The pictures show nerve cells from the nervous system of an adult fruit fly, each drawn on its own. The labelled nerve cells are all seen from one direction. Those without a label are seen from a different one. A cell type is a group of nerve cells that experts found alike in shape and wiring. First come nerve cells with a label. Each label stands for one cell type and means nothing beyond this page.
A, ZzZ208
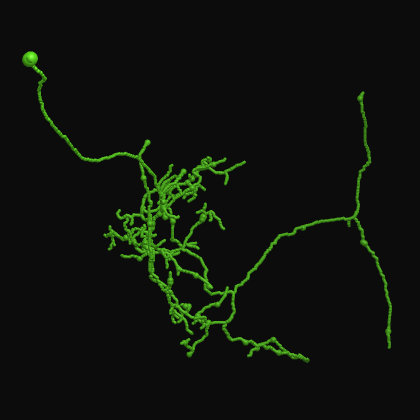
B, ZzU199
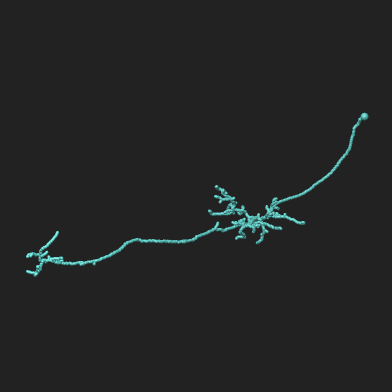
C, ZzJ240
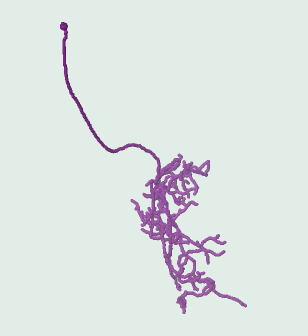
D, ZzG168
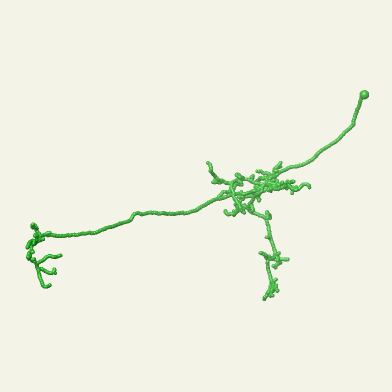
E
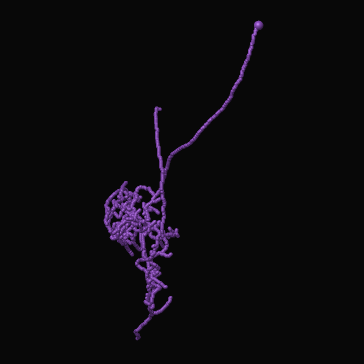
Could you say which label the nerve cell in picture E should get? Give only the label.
ZzZ208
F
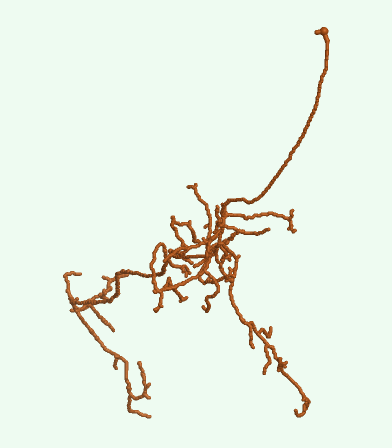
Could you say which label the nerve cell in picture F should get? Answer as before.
ZzG168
